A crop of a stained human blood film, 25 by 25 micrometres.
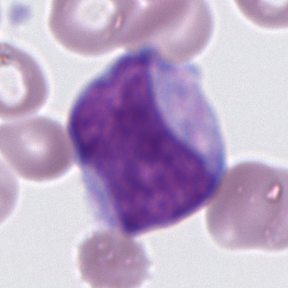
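Atypical promyelocyte (centre), measuring about 17 by 14 micrometres, its nucleus occupying about 70% of the cell's area. The outline is irregular and somewhat angular rather than round. Pale greyish-blue cytoplasm lies mostly on the upper right side, and a narrow strip of pale cytoplasm shows at the lower left edge beside the nucleus. The deep purple chromatin is finely patterned with small paler spots rather than coarse dark clumps.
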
